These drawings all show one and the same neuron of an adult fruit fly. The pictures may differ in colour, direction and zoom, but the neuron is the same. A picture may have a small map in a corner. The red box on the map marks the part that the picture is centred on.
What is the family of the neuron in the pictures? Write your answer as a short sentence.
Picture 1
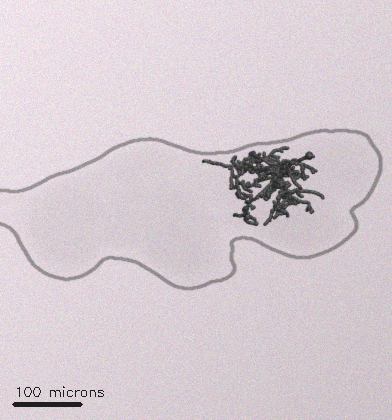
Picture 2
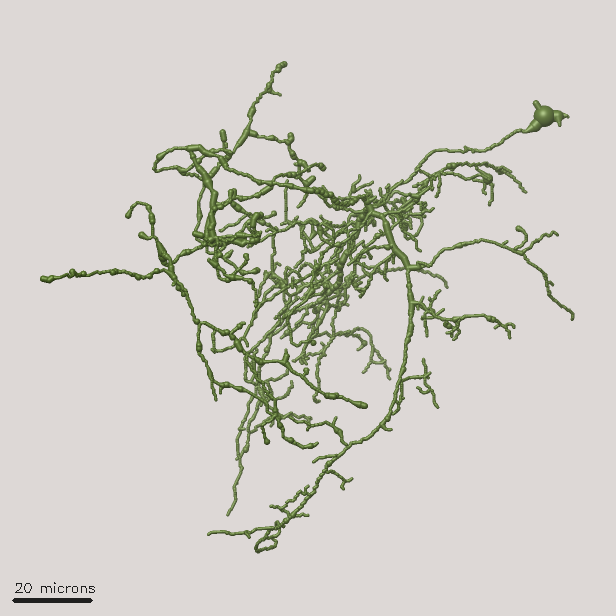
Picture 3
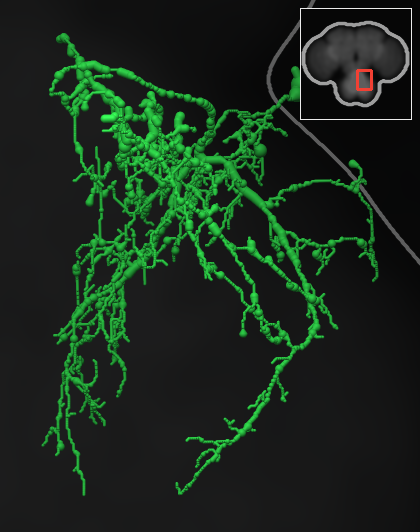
The family is hemilineage 19A.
